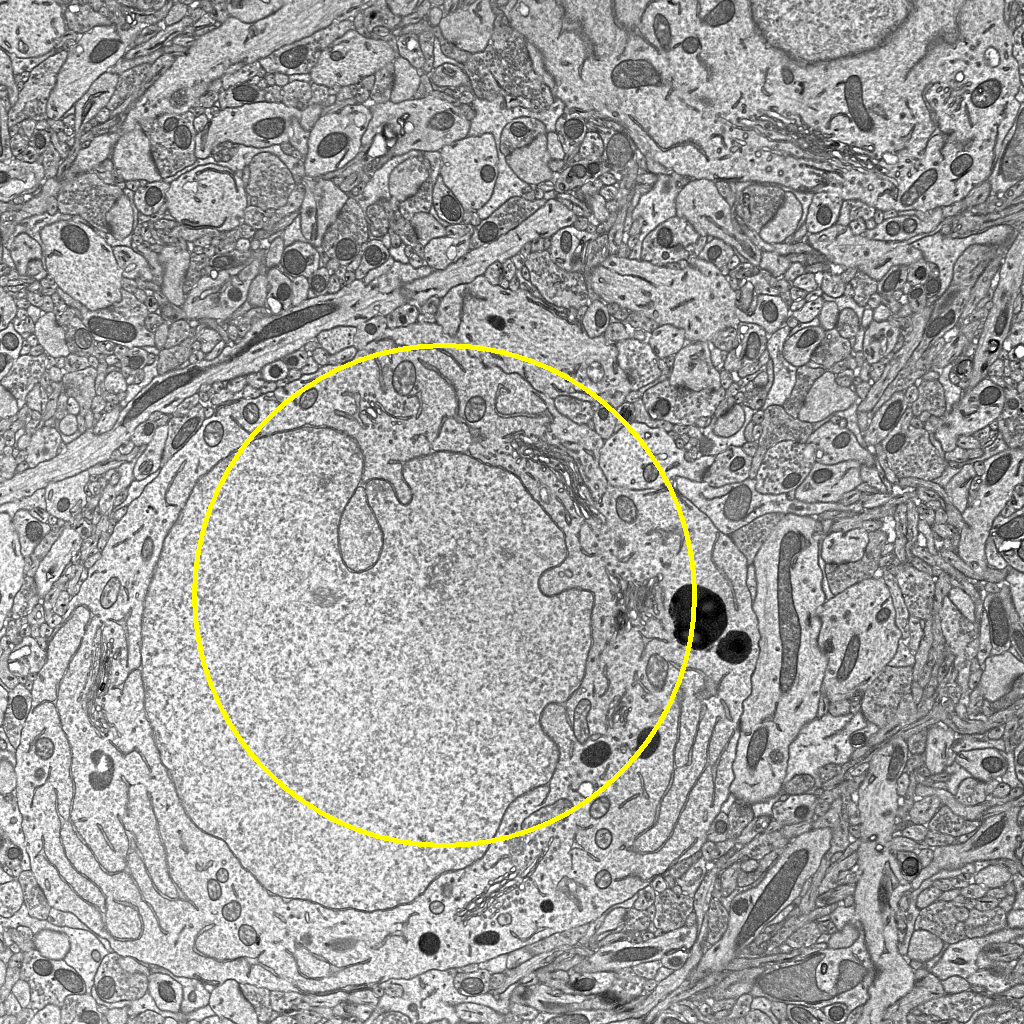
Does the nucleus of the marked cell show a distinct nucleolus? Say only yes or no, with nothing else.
No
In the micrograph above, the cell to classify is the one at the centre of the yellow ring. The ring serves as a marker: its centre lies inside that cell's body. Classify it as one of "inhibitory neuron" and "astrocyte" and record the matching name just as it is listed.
inhibitory neuron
